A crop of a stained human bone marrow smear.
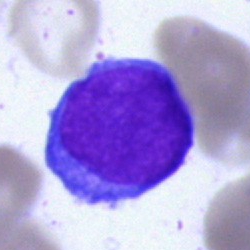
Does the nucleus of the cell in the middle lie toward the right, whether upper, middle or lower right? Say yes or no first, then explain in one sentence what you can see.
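Yes. The cytoplasm forms a thin rim that is widest along the lower-left edge.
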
